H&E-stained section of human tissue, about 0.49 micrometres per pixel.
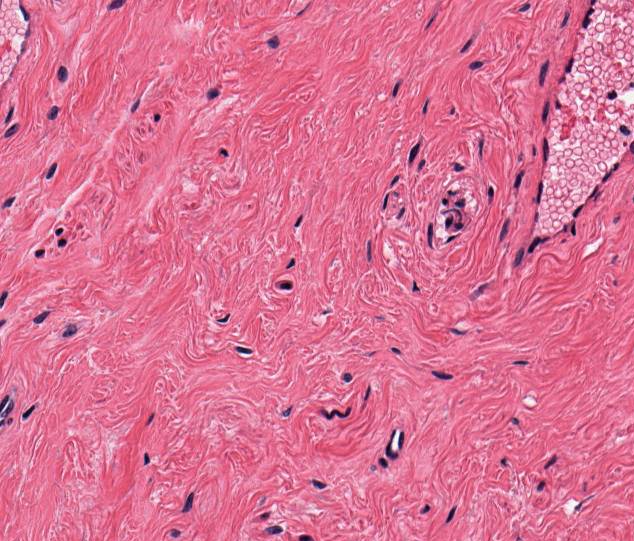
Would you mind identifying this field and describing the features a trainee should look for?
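Nearly all of this field is dense connective tissue. Its eosinophilic collagen fibres are densely packed, in wavy bundles running in varying directions. Between them, nuclei are sparse and widely scattered, most dark, small and elongated, some wavy in outline.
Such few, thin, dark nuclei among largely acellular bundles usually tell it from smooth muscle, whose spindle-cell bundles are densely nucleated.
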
